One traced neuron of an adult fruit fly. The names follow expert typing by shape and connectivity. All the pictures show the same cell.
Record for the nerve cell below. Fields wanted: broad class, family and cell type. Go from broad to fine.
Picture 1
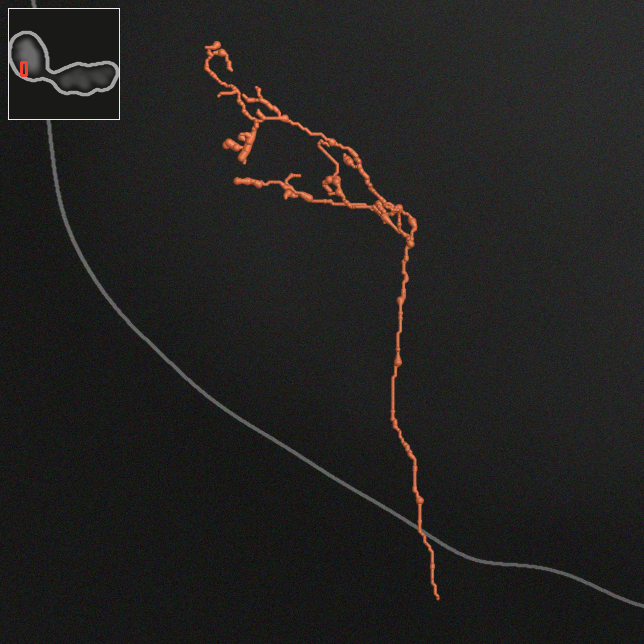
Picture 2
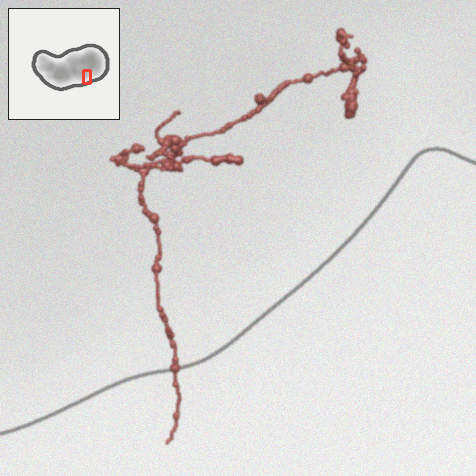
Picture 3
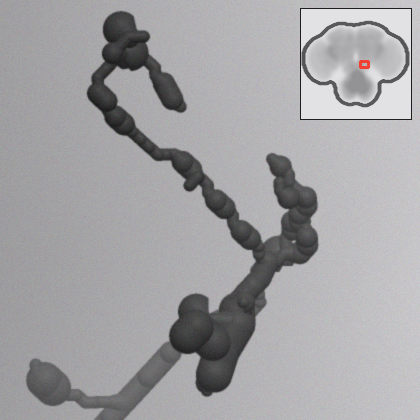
sensory neuron entering the brain; class gustatory; LB1e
